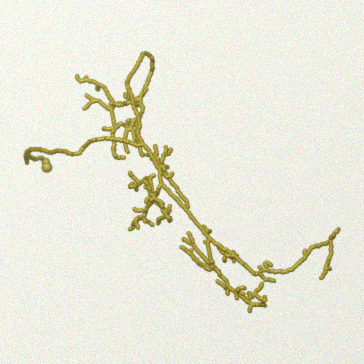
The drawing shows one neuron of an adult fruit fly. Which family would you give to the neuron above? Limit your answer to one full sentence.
The neuron is recorded as family hemilineage 09A.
